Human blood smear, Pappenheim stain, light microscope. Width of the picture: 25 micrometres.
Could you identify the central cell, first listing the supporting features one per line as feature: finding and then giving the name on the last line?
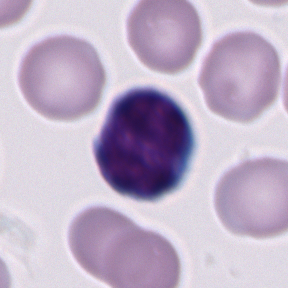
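Chromatin: coarse, clumped into darker blocks
Cytoplasm: just a small pale blue sliver at the left edge
Granules: none seen in the cytoplasm
Vacuoles: none anywhere in the cell
Cell type: typical lymphocyte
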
